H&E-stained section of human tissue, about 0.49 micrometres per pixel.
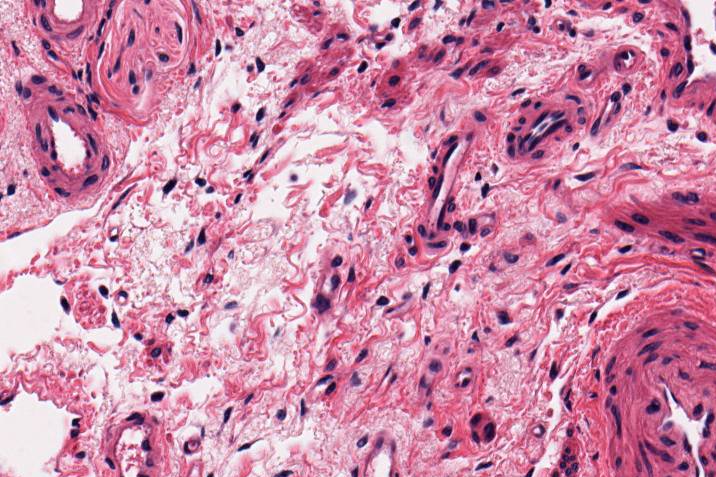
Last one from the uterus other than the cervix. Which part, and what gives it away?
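Loose connective tissue is the tissue present. Its stroma is loose and pale, with thin, wavy pink collagen fibres separated by clear spaces, and holds scattered cells with small, dark, elongated or spindle-shaped nuclei.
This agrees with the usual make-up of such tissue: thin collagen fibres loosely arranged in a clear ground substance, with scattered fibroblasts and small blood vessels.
Small thin-walled vessels lie through the central and right parts, and no epithelium is present.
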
